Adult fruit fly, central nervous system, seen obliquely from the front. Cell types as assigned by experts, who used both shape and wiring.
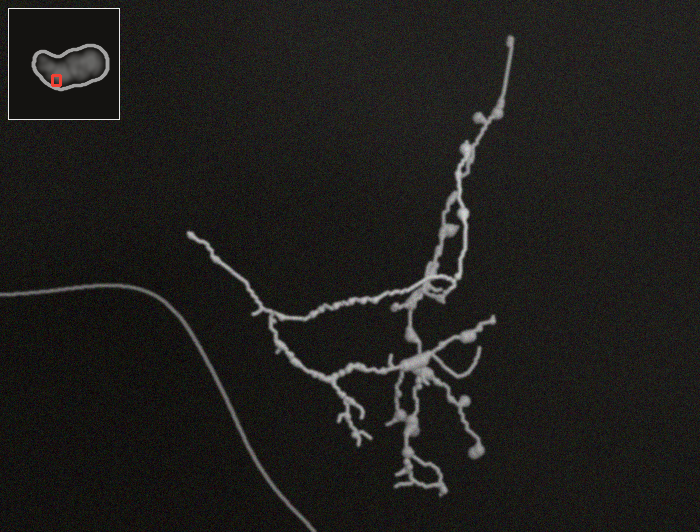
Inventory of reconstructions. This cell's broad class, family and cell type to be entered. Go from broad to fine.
nerve-cord intrinsic neuron; hemilineage 20A.22A; IN20A.22A077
